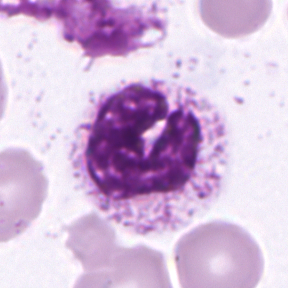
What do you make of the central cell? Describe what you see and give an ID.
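The central cell has a nucleus folded into a curved, horseshoe-like shape, with a central notch that opens toward the upper right. Its chromatin stains dark purple and appears coarse and clumped. No nucleoli are visible in the nucleus, and no vacuoles are visible in the cytoplasm. The cell is a band neutrophil.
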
